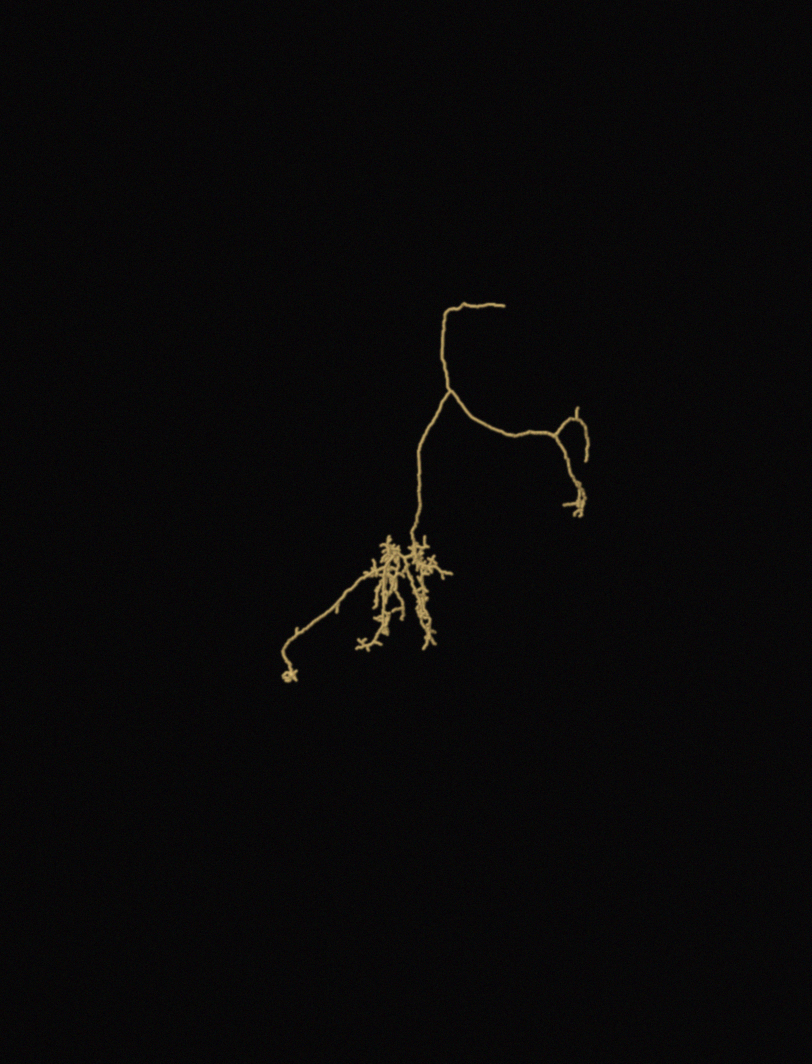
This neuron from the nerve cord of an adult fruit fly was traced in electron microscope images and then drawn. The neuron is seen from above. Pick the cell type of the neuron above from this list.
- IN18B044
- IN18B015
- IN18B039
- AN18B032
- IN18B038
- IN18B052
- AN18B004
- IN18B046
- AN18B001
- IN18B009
IN18B038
